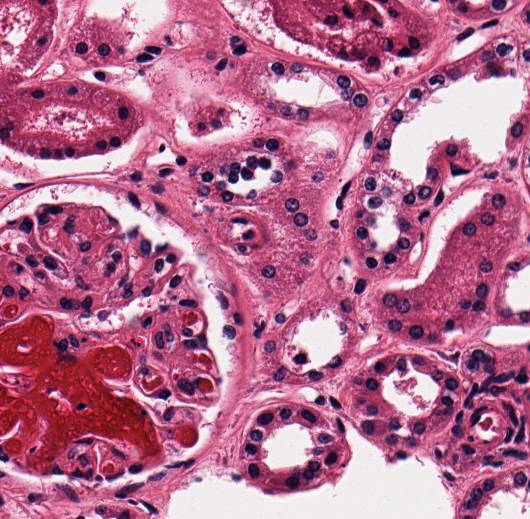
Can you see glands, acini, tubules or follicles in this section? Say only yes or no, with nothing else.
Yes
